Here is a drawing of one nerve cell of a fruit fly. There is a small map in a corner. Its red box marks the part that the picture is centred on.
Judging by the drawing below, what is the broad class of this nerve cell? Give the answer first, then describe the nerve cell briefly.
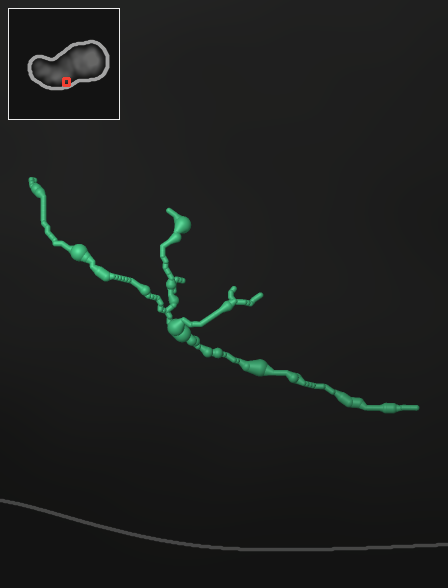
This is a sensory neuron entering the nerve cord. The drawing shows no cell body. There are a dozen or fewer branch ends.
